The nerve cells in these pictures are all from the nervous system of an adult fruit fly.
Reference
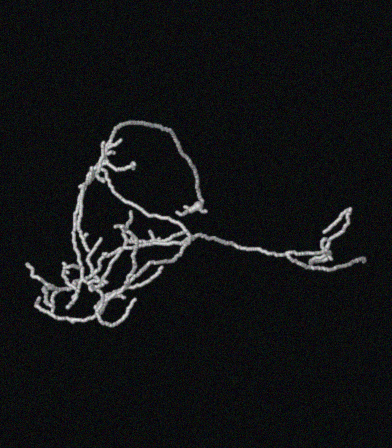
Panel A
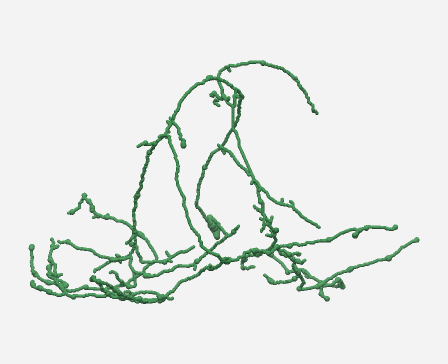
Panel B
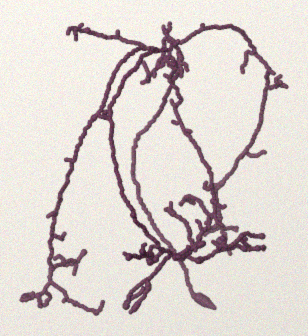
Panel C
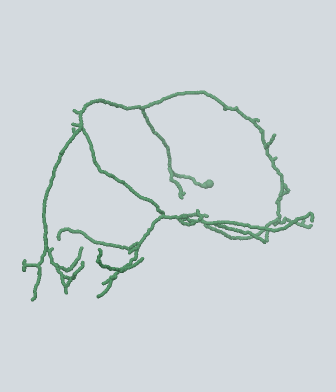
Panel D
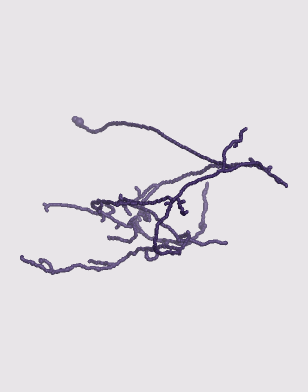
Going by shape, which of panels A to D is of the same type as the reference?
Panel C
